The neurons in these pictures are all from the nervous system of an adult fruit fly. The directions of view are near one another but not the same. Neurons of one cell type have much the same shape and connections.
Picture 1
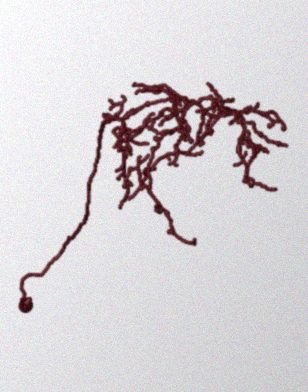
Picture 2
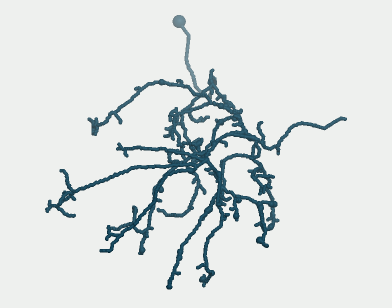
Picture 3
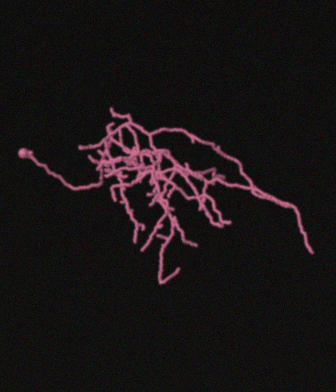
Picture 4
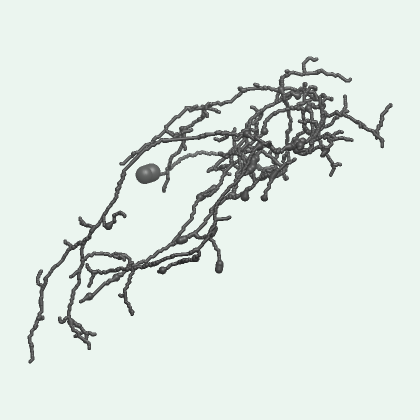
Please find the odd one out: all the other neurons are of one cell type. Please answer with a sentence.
Picture 4 is the odd one out.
